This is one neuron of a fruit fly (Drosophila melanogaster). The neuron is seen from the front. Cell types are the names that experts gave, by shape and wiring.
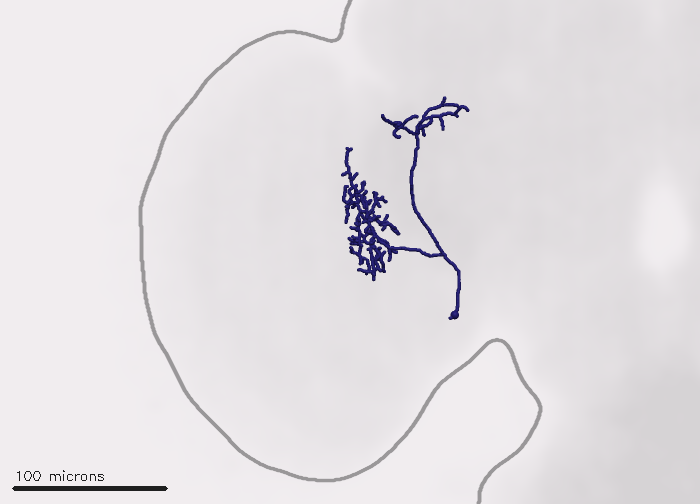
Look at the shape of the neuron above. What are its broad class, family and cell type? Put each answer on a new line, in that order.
visual projection neuron
LC
LC25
